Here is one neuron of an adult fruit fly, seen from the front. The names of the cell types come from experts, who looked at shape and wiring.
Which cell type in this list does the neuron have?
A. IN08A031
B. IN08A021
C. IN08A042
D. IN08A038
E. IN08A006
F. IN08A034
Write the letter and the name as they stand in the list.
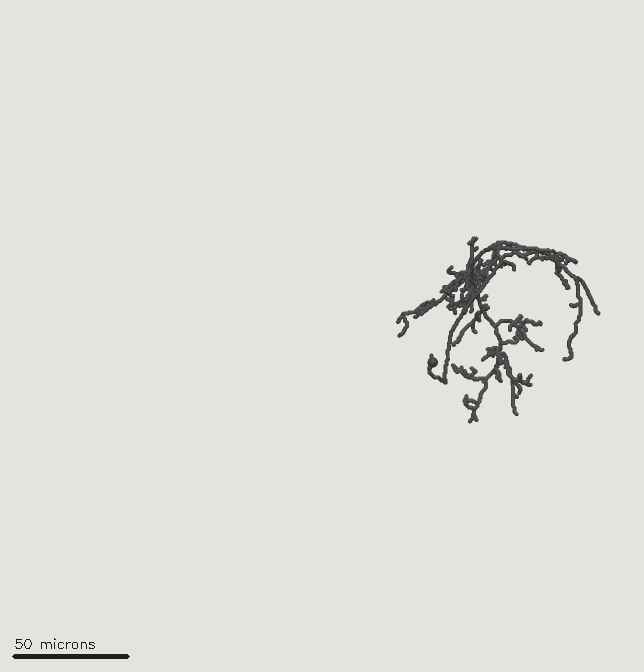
F. IN08A034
